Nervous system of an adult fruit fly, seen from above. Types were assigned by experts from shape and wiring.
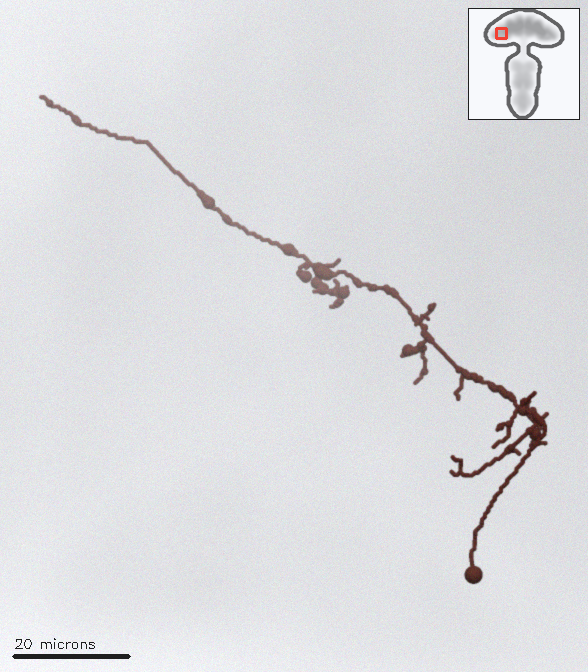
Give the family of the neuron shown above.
C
